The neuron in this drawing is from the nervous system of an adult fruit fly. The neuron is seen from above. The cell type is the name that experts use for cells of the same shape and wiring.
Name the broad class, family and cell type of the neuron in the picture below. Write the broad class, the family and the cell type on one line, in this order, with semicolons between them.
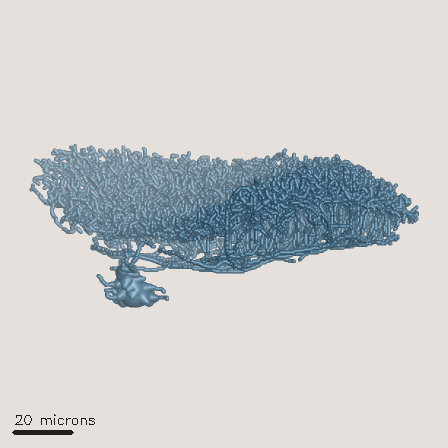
optic-lobe intrinsic neuron; LPi; LPi21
